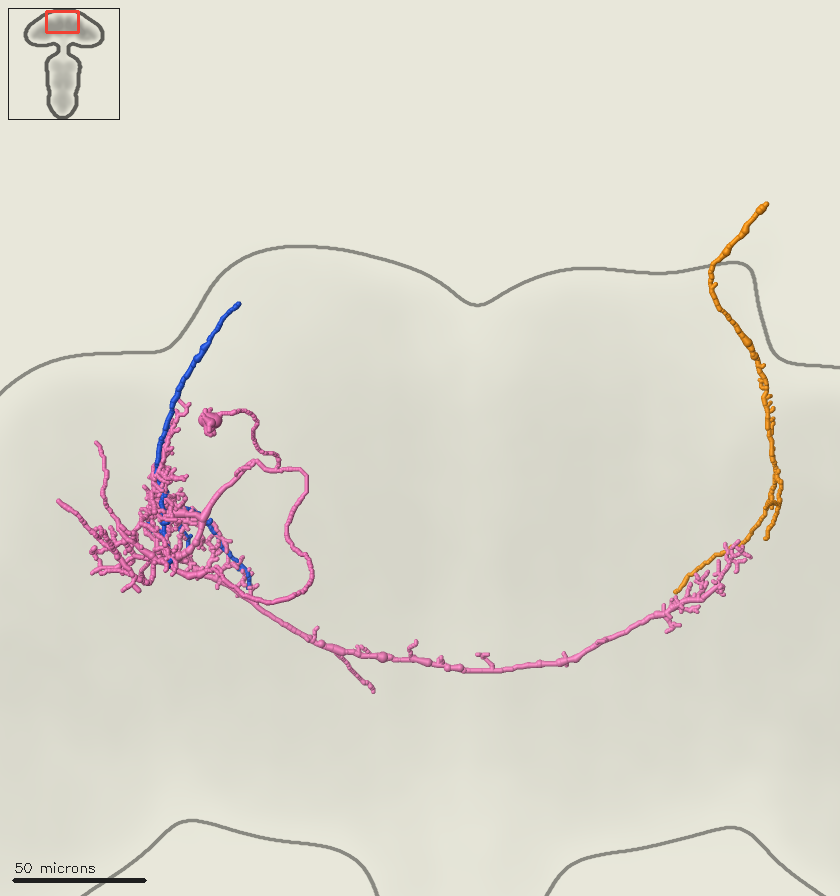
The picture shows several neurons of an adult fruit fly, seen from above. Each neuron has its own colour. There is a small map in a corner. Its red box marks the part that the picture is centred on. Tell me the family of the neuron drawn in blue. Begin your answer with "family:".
family: class mechanosensory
